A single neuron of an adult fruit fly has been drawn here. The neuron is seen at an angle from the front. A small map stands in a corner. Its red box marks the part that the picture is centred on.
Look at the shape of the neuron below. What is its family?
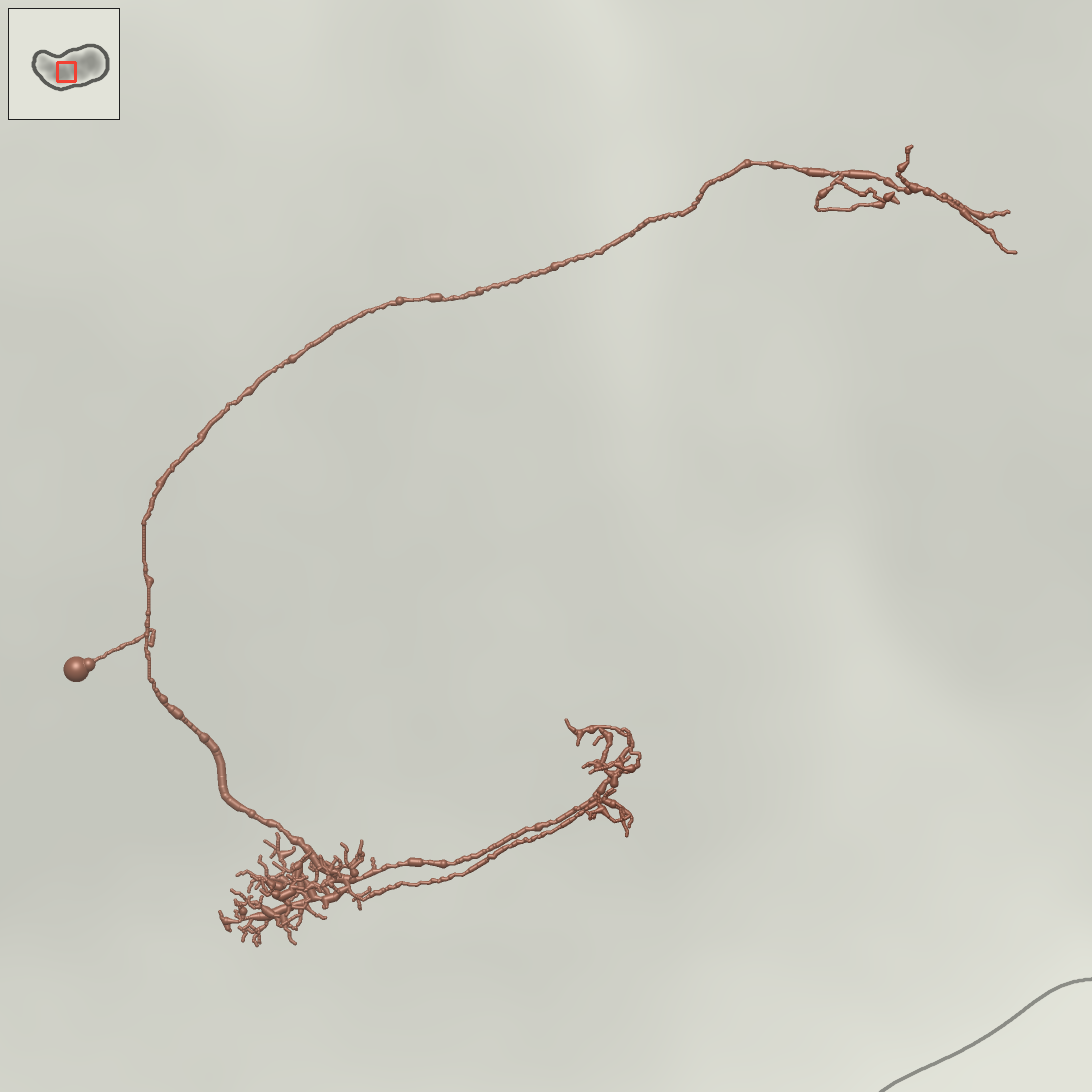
LLPC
